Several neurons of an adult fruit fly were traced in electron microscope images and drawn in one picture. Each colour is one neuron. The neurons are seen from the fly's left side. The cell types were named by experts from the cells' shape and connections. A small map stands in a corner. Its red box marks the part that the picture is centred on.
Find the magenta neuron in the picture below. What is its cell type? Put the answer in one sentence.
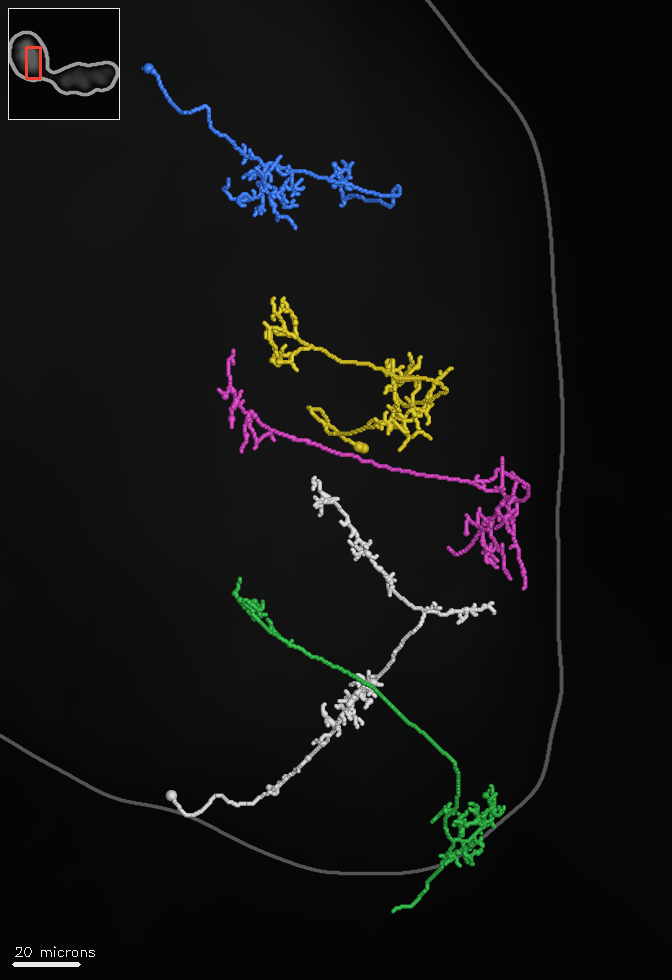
The cell type is Tm37.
